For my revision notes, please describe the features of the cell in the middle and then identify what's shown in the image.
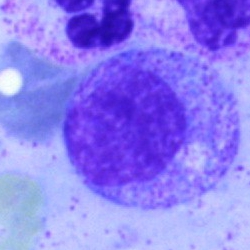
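Around the nucleus lies a moderate amount of pale blue cytoplasm, widest on the right, with fine reddish-purple granules scattered through it. Beside the nucleus at the lower right is a paler area with few granules. The nuclear chromatin is finely granular and free of coarse dark clumps. The cell shown is a myelocyte.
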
